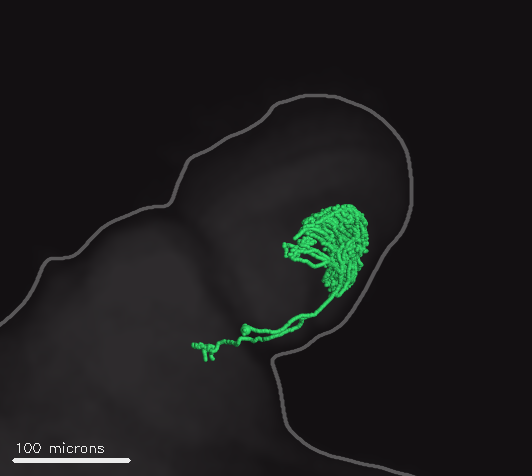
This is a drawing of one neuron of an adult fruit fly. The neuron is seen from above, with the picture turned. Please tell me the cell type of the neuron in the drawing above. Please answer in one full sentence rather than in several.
It is LPT23 that is the cell type of the neuron.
